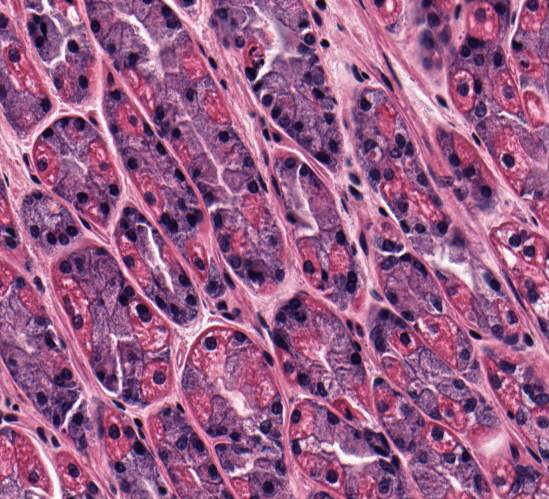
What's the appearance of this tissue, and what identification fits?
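Closely packed, elongated glands fill the whole field, separated only by thin strands of pink stroma. Scattered throughout the glands are parietal cells, with bright pink cytoplasm and a single round central nucleus. Between these, much of the gland lining is made up of chief cells with purple-blue granular cytoplasm, whose small round dark nuclei lie mostly toward the outer edges of the glands. The tissue is stomach.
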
